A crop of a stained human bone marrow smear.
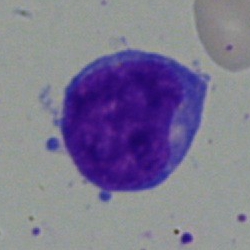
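Blast (central cell), stained bone marrow smear. The outline is roughly round, and the nucleus fills most of the cell. A paler zone lies in the cytoplasm on the right, adjacent to the nucleus. No granules are visible in the cytoplasm.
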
